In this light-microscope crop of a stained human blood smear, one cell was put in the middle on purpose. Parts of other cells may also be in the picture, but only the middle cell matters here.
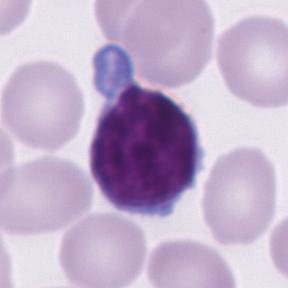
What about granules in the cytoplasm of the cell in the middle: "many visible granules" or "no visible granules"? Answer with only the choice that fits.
No visible granules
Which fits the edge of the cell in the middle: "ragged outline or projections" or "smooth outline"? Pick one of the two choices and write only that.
Ragged outline or projections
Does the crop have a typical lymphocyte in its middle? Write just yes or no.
yes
